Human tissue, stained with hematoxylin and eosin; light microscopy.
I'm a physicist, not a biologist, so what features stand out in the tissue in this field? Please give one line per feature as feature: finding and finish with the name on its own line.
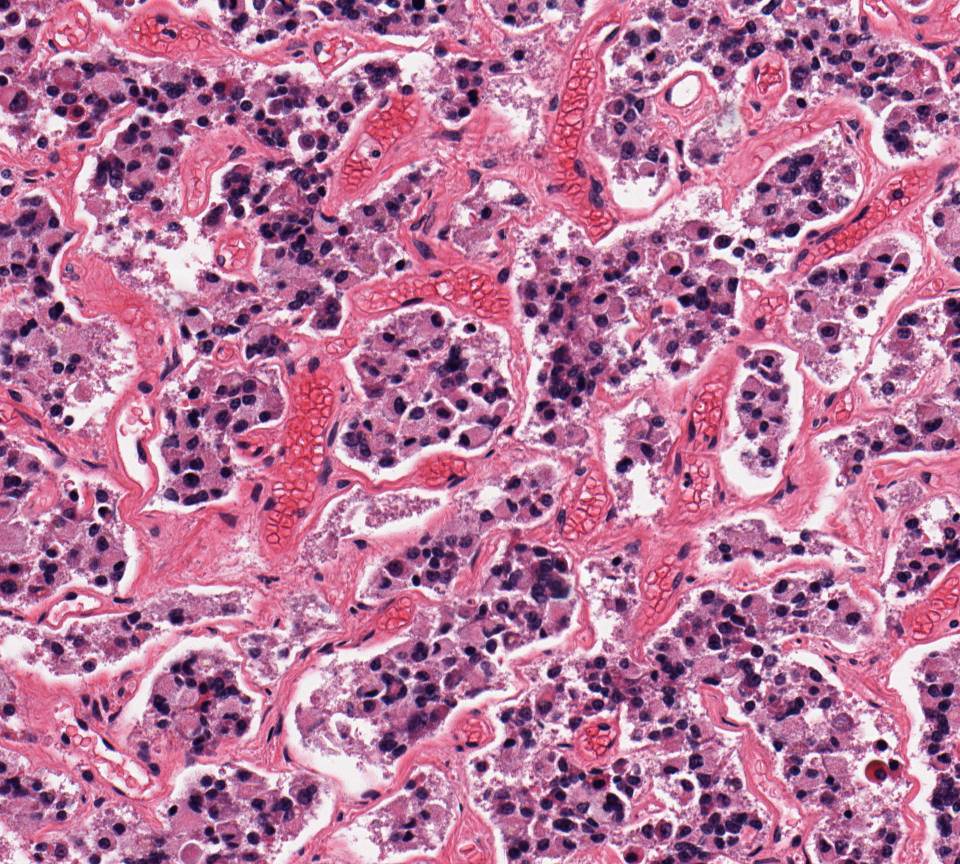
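Arrangement: see how the cells sit in rounded nests and packets, everywhere in the field
Septa: a fine network of thin, delicate pink strands, not broad collagen bands
Cytoplasm: notice it is granular and pink-purple
Glands or lumens: look as you like, the nest cells form none
Tissue: pituitary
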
